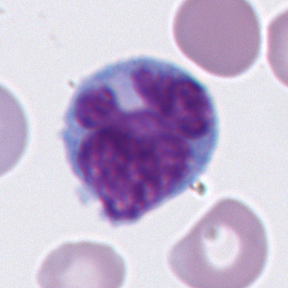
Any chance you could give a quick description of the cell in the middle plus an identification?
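Roughly round, the cell has a faintly ragged edge on its left side. Its nucleus is folded into lobes, with a deep notch opening toward the top of the cell. The cytoplasm is pale greyish blue and lacks coarse granules. This is a monocyte.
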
